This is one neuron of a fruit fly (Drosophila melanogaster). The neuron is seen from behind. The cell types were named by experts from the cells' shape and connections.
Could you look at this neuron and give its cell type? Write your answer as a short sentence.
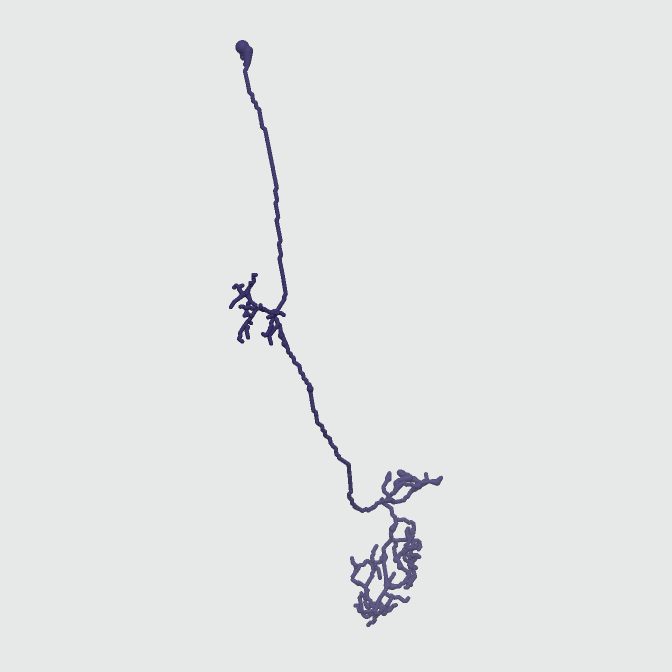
The cell type is PFNm_a.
